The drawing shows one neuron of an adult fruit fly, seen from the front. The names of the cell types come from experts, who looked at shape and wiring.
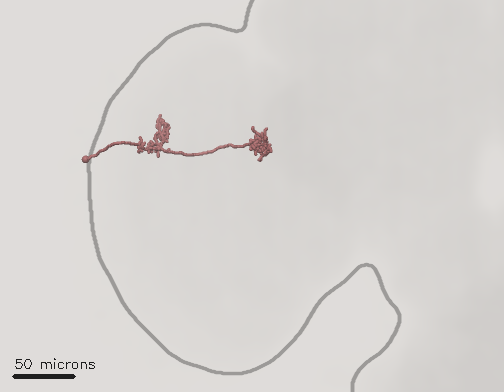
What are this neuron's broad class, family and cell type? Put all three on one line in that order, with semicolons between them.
optic-lobe intrinsic neuron; TmY; TmY21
